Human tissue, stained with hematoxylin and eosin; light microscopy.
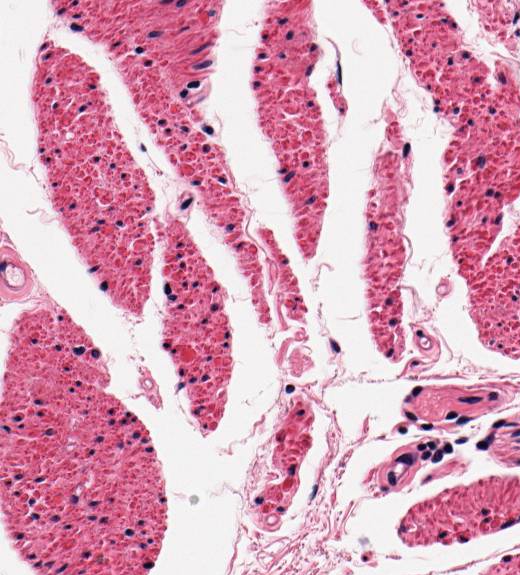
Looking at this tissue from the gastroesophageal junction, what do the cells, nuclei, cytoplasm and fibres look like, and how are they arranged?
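The field consists of many separate, elongated bundles of pink muscle tissue, with white spaces between them. Small, dark blue nuclei are scattered singly through the bundles. The intervening stroma forms thin, wispy strands of loose pink connective tissue, and at the left edge a small round vessel with a thick pink wall lies within it.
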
